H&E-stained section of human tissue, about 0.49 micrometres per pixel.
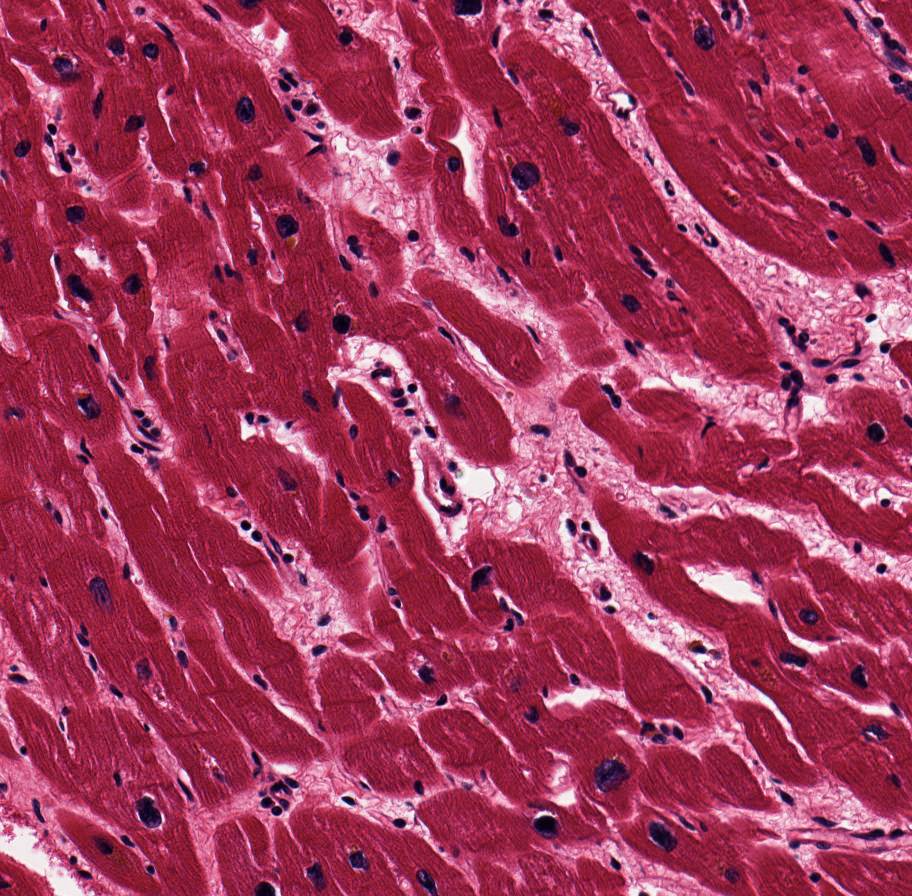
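Left ventricle of the heart. Muscle fibres branch and join neighbouring fibres rather than running as separate unbranched strands. Each fibre has a single oval nucleus placed centrally; some of these nuclei are enlarged and more darkly stained than the rest. The fibre cytoplasm is deep red with faint cross-striations.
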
